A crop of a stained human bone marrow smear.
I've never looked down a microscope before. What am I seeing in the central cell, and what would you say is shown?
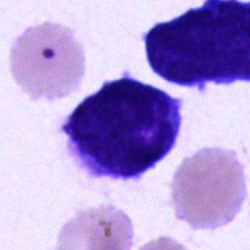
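First, the outline is roughly rounded yet somewhat angular and polygonal. Next, the border is slightly ragged, with a few small pointed projections, one of them at the top. Then the chromatin: dense, and stained a deep, dark blue-purple throughout. Last, no granules can be seen. The cell is a blast.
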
